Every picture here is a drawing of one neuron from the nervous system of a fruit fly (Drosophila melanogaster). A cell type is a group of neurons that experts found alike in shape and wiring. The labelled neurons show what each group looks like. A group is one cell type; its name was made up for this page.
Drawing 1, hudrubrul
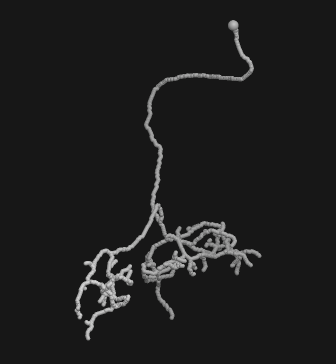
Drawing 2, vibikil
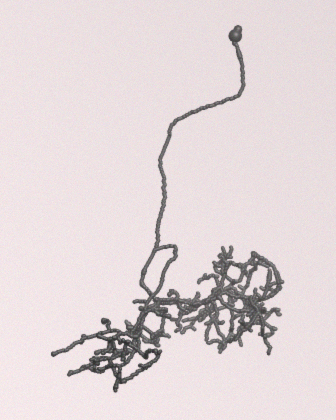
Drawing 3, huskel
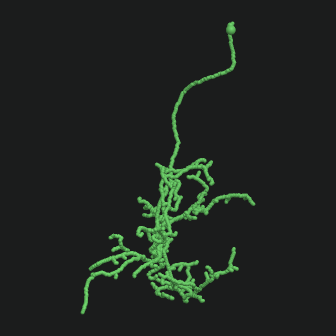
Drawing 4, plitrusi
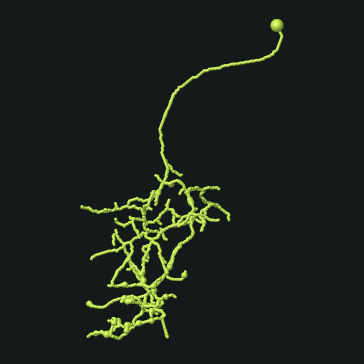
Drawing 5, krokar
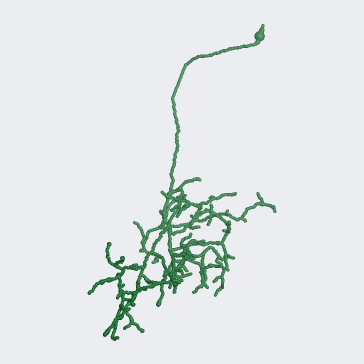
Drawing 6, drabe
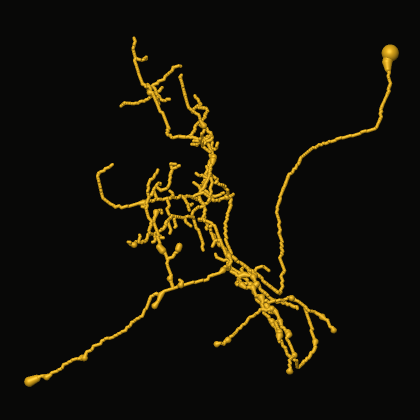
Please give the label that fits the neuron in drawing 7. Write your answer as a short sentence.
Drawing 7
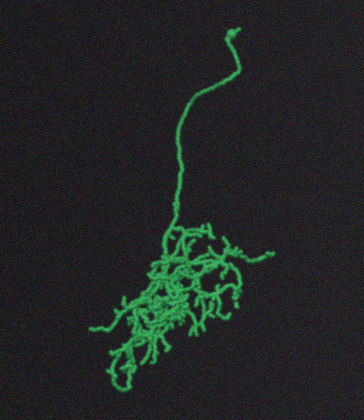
It belongs to krokar.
